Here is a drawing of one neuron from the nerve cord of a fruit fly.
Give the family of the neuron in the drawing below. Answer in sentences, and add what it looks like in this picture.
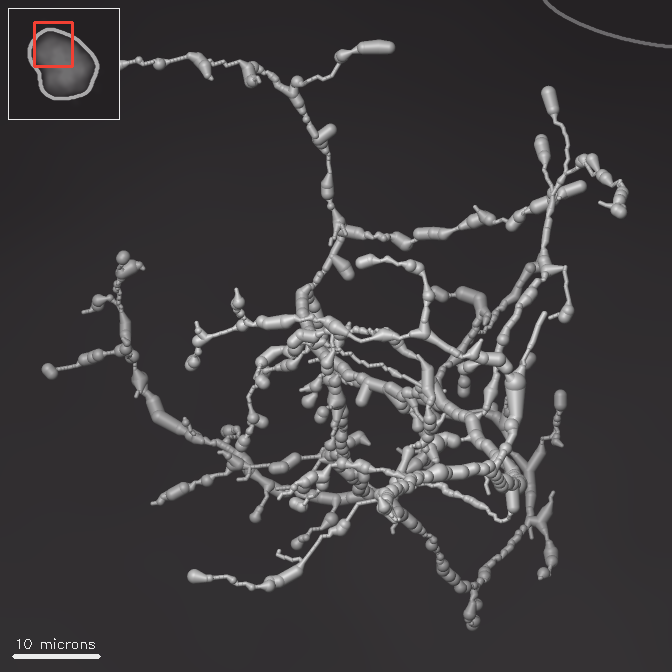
Its family is DNge. This is a descending neuron. No cell body is drawn. By the scale bar it is about 70 microns tall in this view. Dozens of branch ends can be seen.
